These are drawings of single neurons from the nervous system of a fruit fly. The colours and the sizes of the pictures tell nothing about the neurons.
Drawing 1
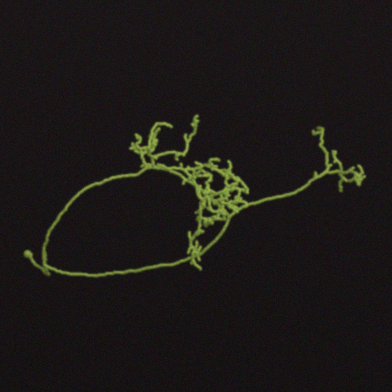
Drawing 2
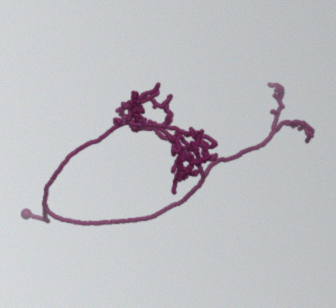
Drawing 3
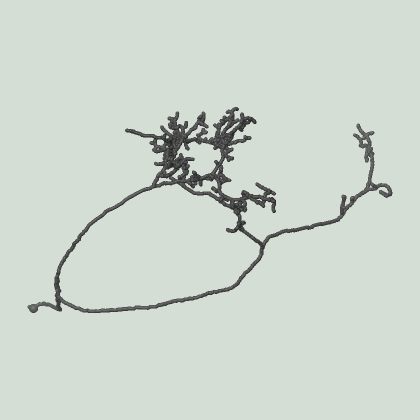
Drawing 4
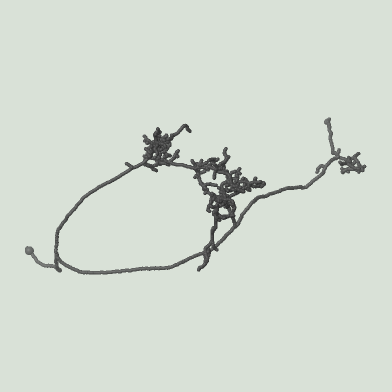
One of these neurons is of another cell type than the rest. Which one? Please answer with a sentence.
The neuron in drawing 3 is of another cell type than the rest.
